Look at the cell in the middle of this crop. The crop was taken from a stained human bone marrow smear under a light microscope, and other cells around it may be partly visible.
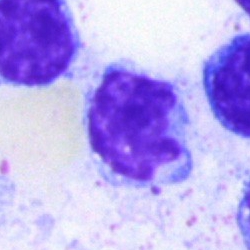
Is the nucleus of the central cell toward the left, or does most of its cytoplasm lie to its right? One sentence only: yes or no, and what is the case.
Yes, to the right of the nucleus lies most of the cytoplasm.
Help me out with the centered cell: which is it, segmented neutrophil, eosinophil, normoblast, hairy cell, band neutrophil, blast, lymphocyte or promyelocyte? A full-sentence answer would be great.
The cell around which this crop is centred is a lymphocyte.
